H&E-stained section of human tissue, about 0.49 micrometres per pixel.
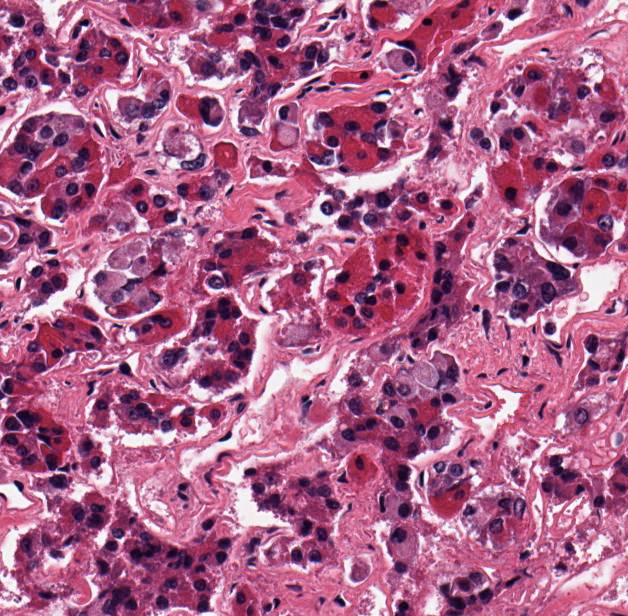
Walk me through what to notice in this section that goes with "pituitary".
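The cells sit in small nests and clusters throughout, with strands of fibrous stroma between them. Many have abundant, intensely red eosinophilic cytoplasm, which is in keeping with the pituitary.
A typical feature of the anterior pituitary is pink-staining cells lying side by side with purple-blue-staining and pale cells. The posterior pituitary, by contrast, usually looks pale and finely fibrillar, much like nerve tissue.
These red-staining nests, filling the whole field, are unlike that pale, fibrillar look. The stroma between the nests is wavy pink collagen with scattered slender nuclei. The narrow white clefts separating many nests from the stroma are only a shrinkage artefact.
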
